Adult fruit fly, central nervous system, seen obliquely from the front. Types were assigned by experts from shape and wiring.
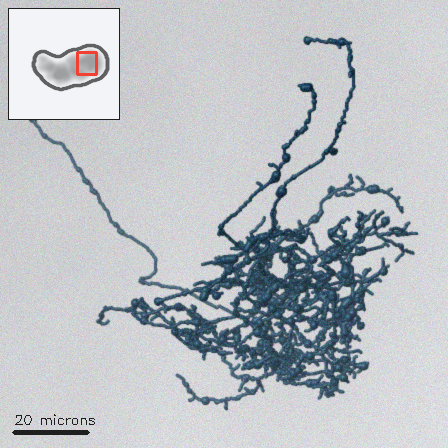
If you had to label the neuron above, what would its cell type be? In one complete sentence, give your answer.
Among cell types, the one for this neuron is LAL186.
